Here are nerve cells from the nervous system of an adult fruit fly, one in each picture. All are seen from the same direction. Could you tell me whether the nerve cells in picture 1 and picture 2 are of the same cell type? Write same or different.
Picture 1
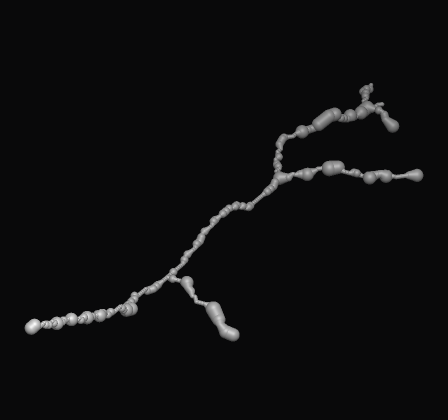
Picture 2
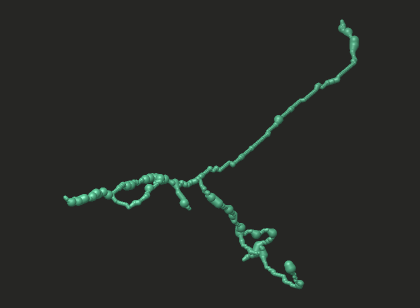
different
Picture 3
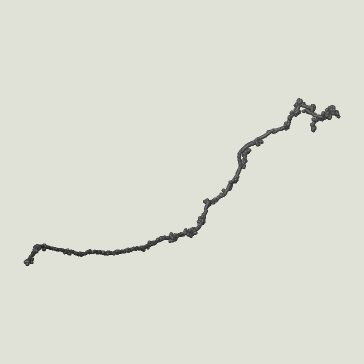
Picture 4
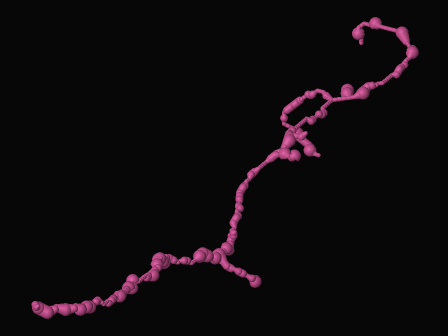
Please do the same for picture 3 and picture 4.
different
